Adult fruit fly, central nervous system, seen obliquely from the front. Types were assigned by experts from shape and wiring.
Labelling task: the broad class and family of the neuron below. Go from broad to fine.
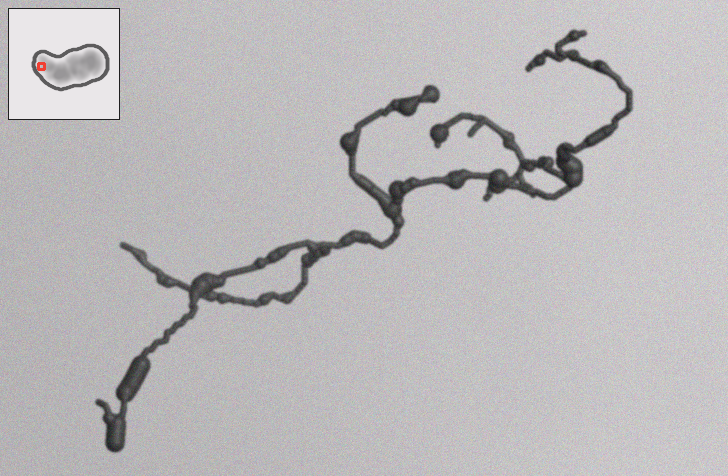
sensory neuron entering the nerve cord; class mechanosensory tactile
